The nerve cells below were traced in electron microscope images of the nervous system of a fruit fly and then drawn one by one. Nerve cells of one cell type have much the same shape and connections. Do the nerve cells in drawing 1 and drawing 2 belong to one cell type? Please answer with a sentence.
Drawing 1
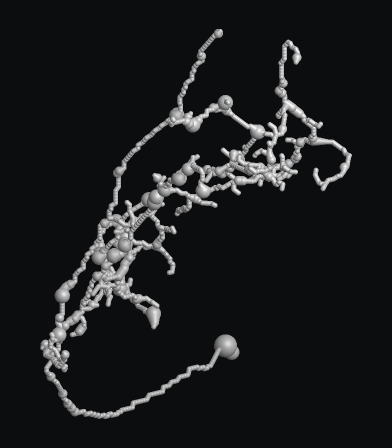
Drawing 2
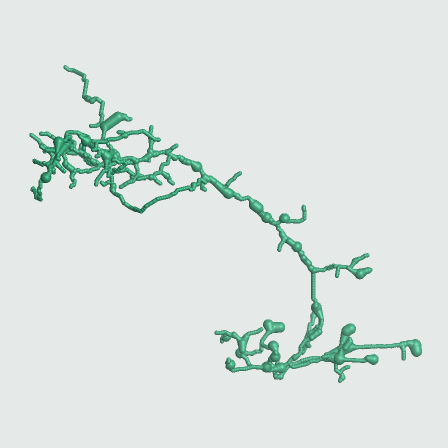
They are of the same cell type.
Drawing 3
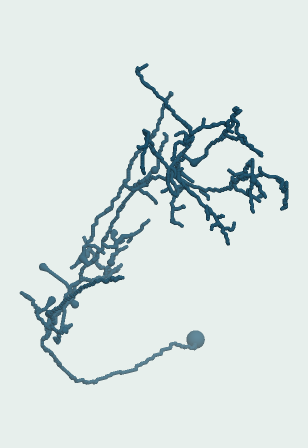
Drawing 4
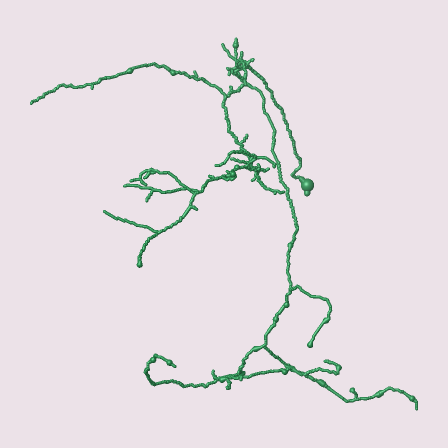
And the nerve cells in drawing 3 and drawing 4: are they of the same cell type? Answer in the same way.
They are of different cell types.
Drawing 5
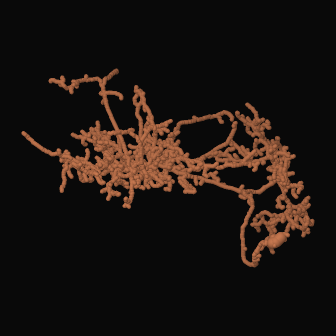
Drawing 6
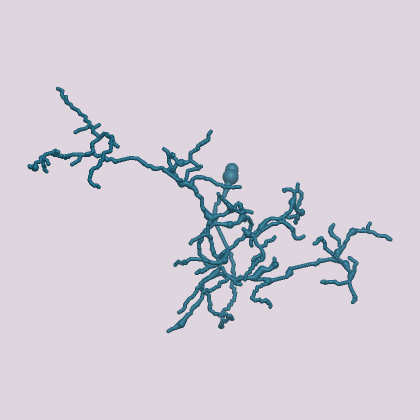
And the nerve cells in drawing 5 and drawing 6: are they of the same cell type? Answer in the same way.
They are of different cell types.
